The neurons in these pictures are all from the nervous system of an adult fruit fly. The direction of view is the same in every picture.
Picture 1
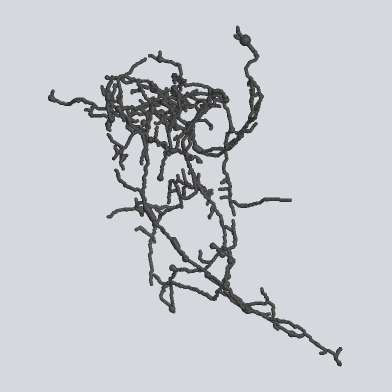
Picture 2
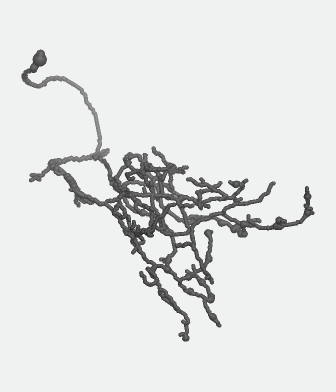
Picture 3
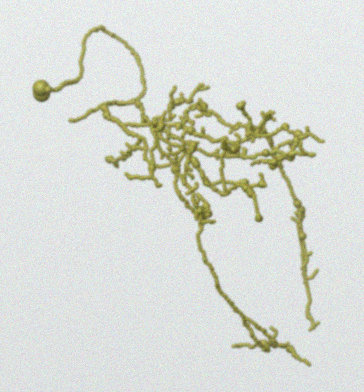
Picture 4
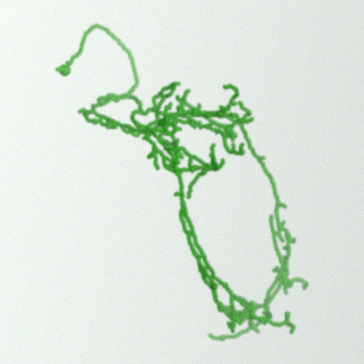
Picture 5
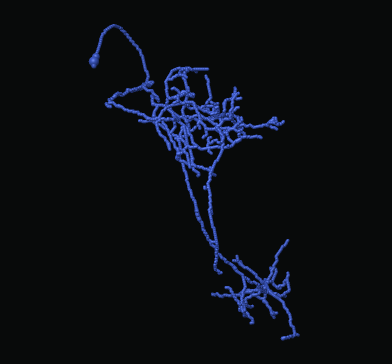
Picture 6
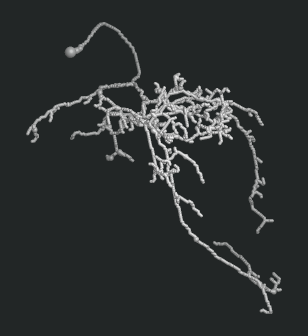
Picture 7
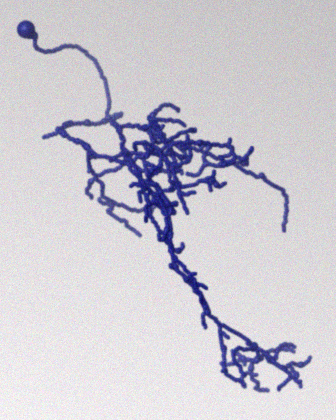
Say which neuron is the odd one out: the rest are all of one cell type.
1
